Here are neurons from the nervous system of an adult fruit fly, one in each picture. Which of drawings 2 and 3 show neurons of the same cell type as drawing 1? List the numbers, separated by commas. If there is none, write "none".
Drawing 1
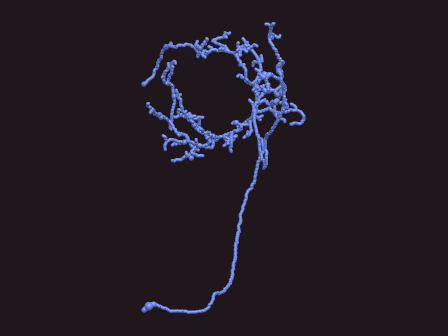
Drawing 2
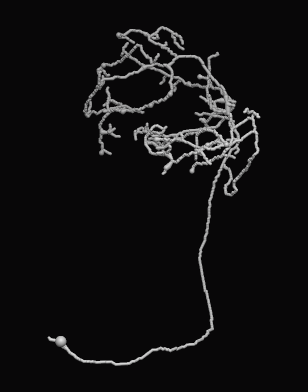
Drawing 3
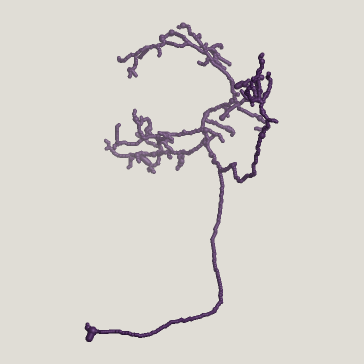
3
